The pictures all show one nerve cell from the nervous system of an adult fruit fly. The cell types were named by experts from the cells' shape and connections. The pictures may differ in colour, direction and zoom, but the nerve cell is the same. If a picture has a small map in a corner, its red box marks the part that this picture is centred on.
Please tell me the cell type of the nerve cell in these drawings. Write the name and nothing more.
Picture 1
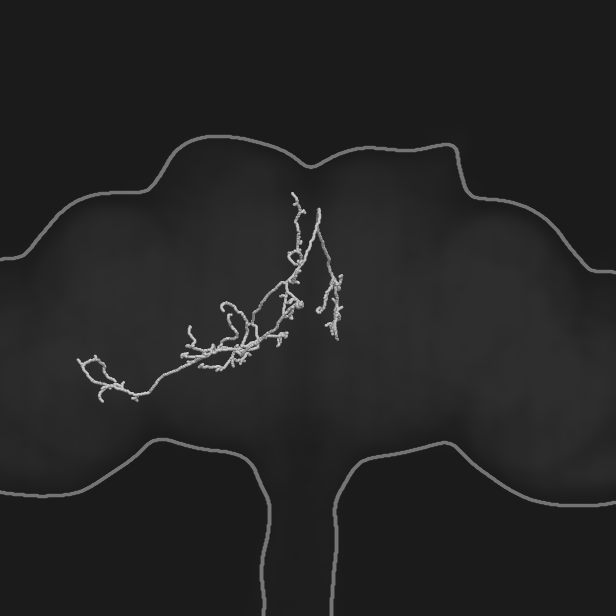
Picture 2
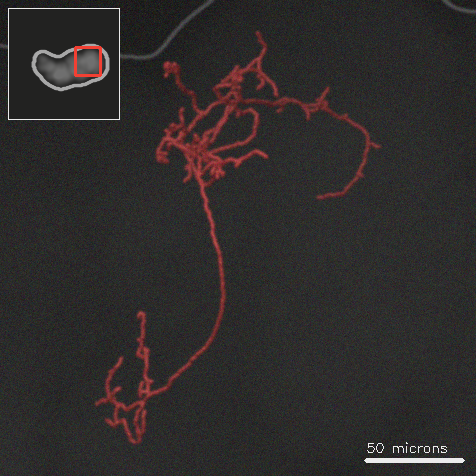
SMP461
